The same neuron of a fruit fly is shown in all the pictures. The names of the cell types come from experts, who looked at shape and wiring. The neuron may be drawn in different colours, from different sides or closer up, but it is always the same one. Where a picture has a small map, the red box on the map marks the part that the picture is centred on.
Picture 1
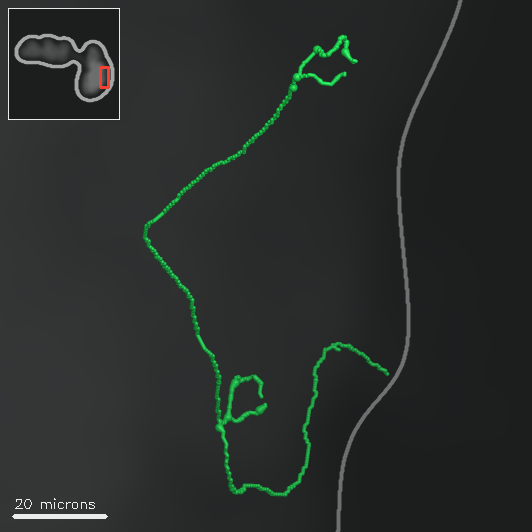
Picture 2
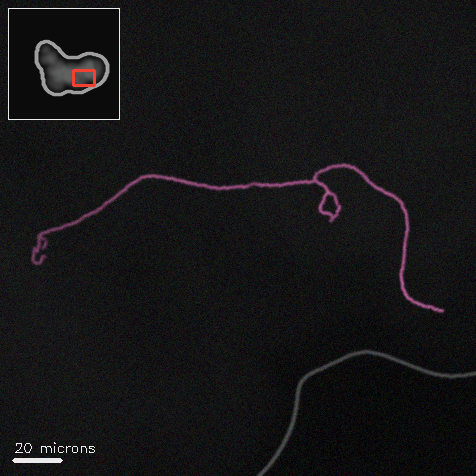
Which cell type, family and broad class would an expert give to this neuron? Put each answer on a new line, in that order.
ORN_DL4
class olfactory
sensory neuron entering the brain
